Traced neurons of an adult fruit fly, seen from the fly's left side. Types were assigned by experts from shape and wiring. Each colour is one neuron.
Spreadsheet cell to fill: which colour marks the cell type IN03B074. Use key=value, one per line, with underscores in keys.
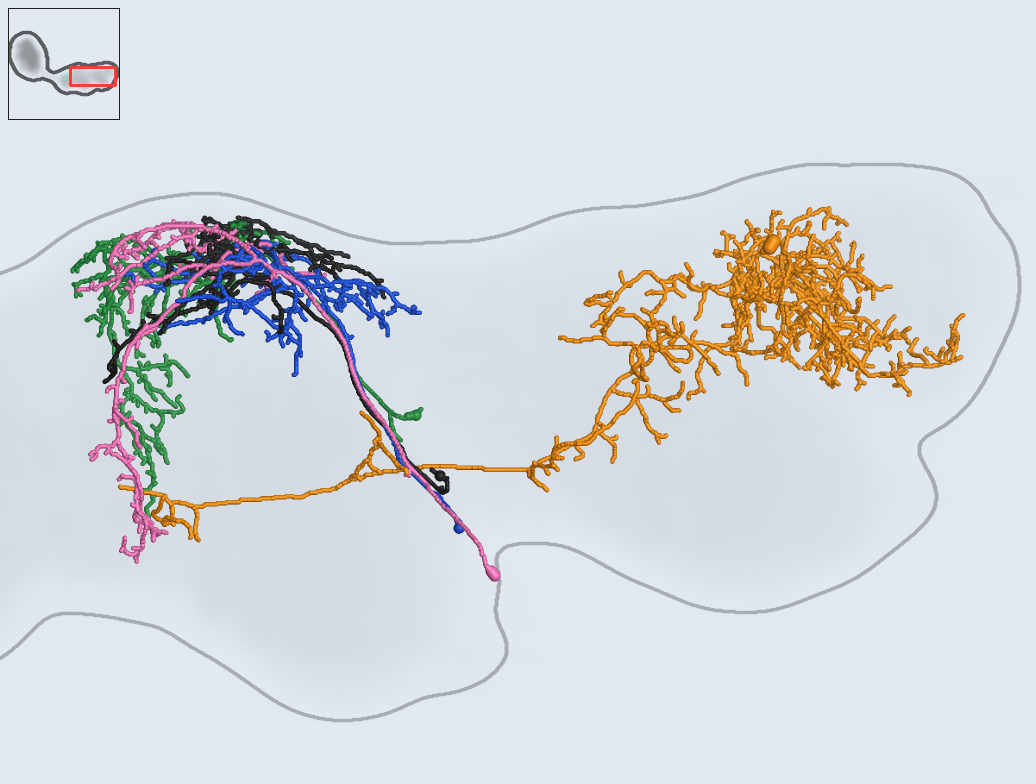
colour=blue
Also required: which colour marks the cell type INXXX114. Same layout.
colour=orange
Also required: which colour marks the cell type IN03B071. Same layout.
colour=pink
